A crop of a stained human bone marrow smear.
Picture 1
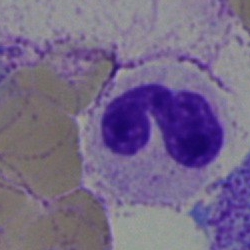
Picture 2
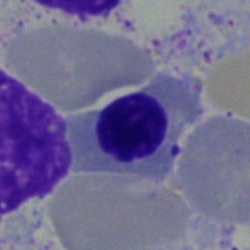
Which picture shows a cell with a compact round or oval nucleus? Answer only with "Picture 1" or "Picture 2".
Picture 2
